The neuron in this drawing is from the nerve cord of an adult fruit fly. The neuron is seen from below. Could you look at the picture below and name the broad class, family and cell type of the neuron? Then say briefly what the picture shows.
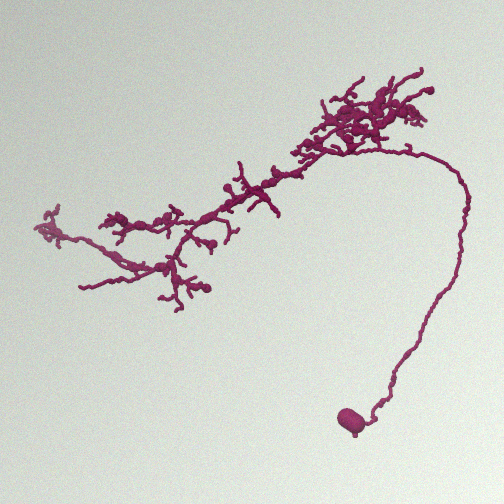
This is a nerve-cord intrinsic neuron. Its family is hemilineage 09A. It is of cell type IN09A060. The picture shows dozens of branch ends. In this view it is about as wide as it is tall.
